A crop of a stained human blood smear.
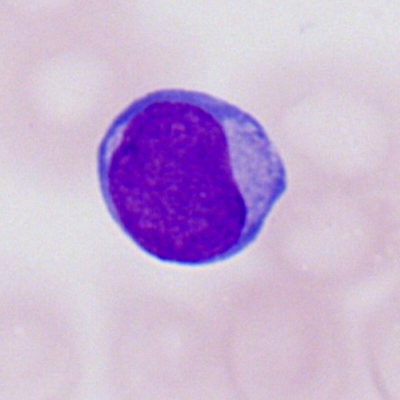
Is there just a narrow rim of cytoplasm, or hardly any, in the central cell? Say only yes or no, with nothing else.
Yes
